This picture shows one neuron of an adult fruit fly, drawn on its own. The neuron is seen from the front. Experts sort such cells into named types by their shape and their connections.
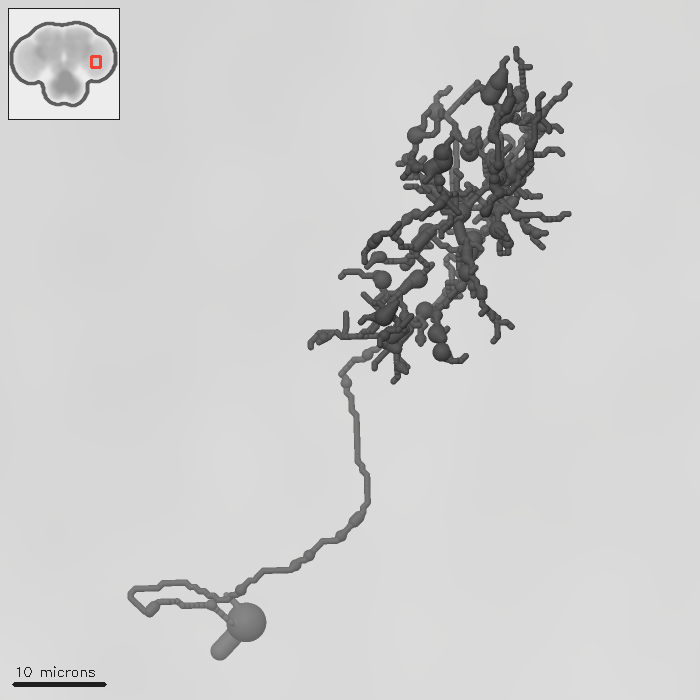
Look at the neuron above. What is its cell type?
LPi2e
